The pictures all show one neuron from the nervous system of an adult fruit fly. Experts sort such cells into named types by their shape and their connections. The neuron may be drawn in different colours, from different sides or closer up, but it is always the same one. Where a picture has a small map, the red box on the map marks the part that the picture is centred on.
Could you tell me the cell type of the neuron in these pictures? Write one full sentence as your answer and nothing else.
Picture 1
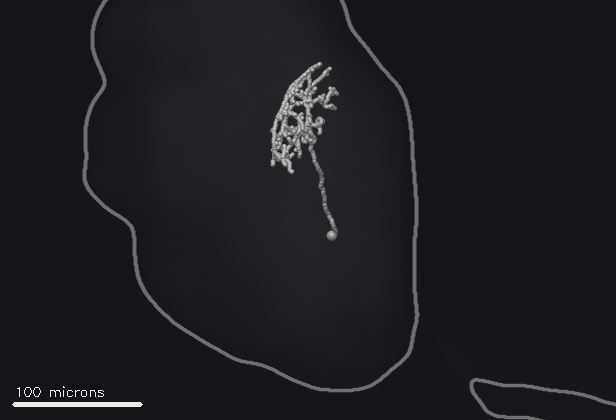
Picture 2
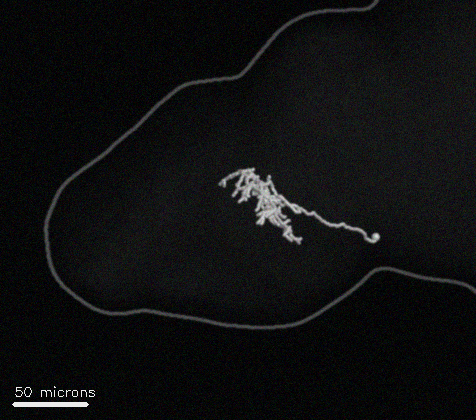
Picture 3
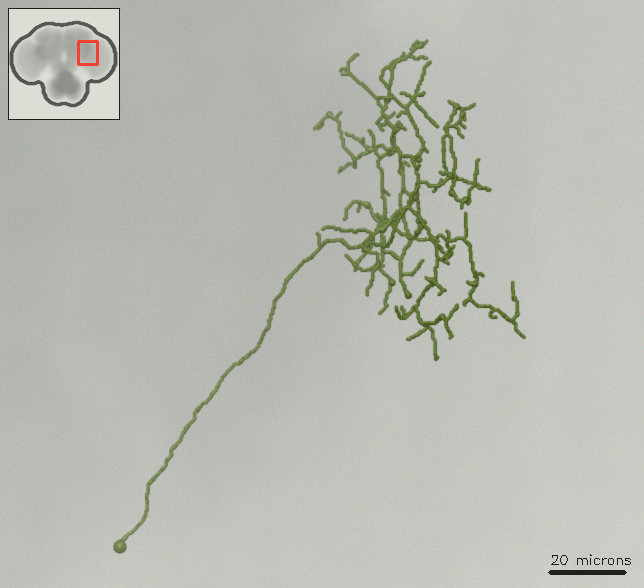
On the level of cell type, this neuron is Li18a.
